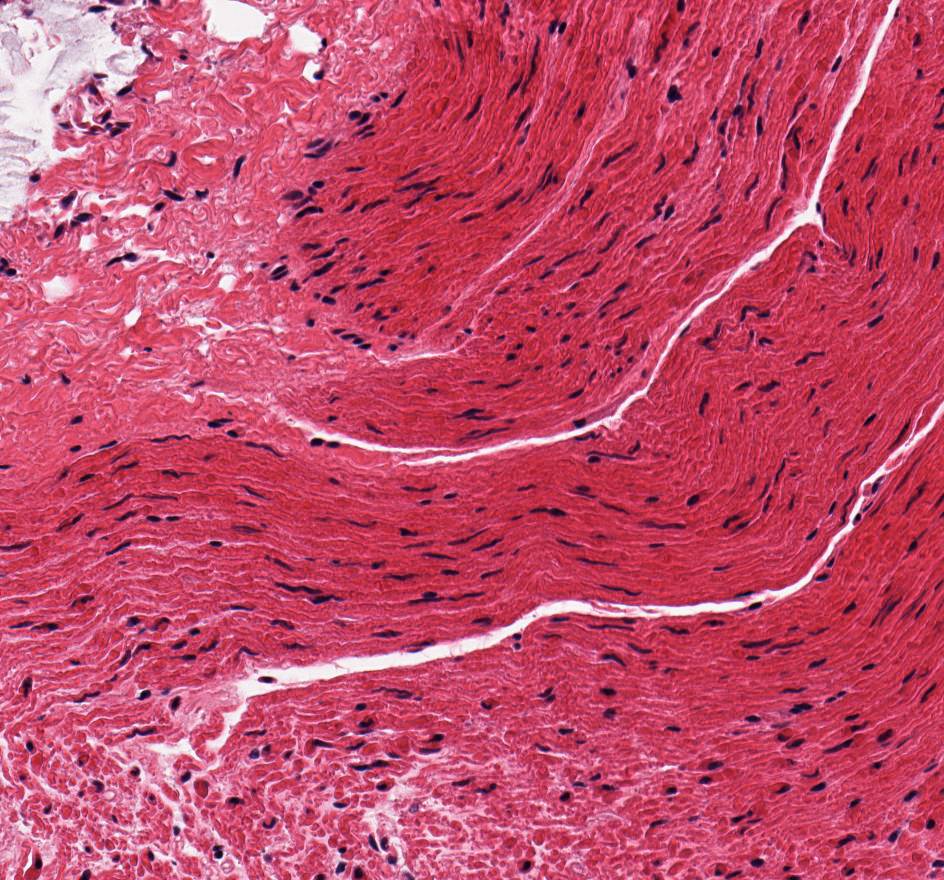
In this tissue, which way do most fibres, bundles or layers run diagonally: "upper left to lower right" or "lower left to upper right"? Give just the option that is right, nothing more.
Lower left to upper right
